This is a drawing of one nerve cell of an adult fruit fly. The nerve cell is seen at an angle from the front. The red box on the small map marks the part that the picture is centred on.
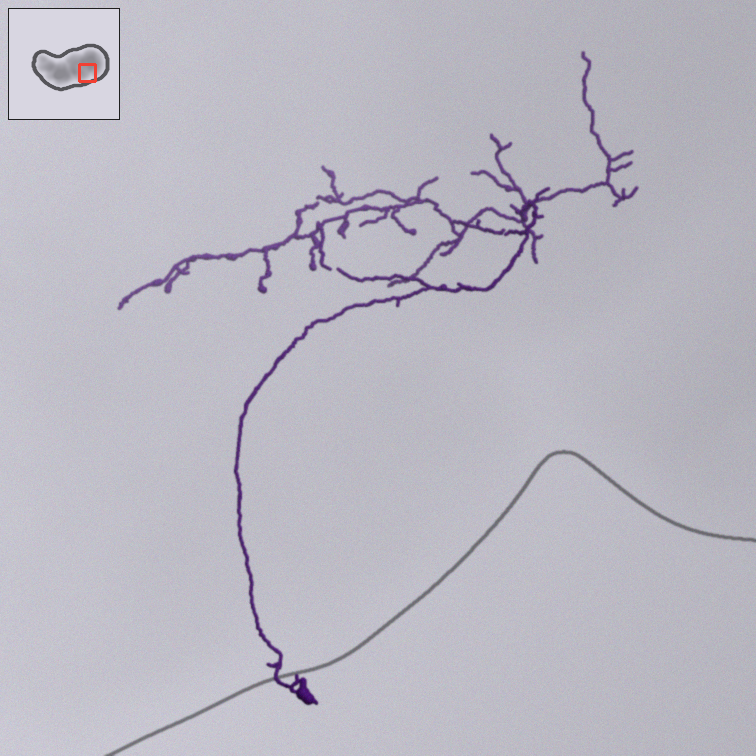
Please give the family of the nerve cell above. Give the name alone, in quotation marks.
"hemilineage MX3"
